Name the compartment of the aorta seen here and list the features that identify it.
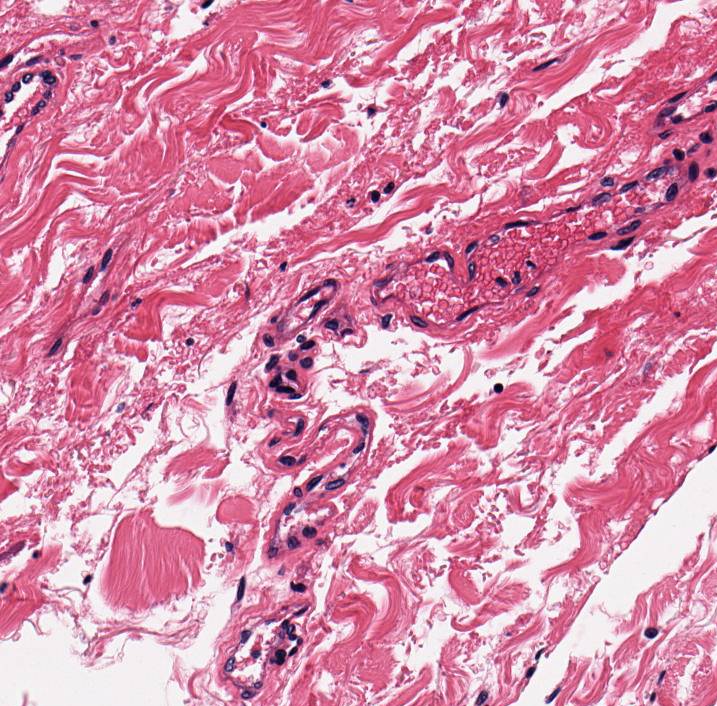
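You are in the tunica adventitia. Most of the field is wavy pink collagen bundles with pale clefts between them.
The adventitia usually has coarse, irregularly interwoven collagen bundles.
Find the cluster of small thin-walled vessels in the centre and lower centre, lined by dark, elongated endothelial nuclei.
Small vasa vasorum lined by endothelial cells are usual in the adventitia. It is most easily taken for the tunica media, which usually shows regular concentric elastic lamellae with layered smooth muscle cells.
Just right of and above the centre, one vessel is packed with red blood cells.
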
